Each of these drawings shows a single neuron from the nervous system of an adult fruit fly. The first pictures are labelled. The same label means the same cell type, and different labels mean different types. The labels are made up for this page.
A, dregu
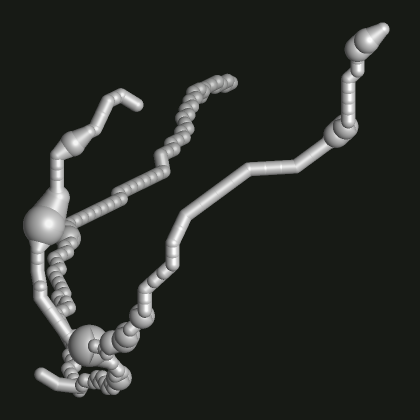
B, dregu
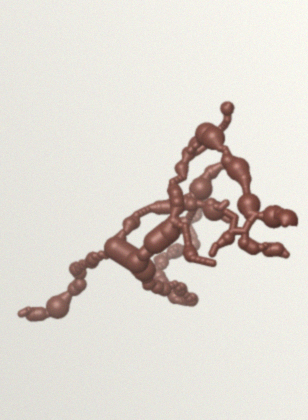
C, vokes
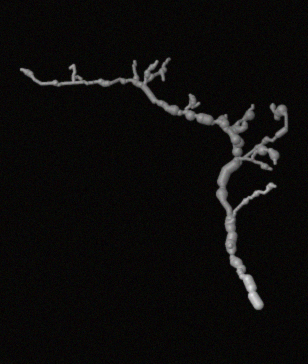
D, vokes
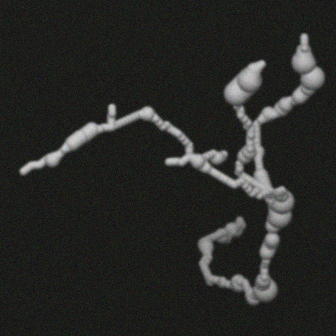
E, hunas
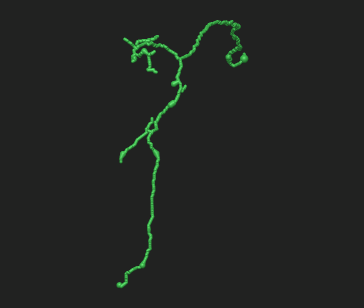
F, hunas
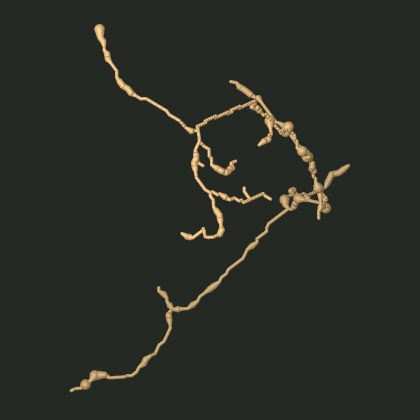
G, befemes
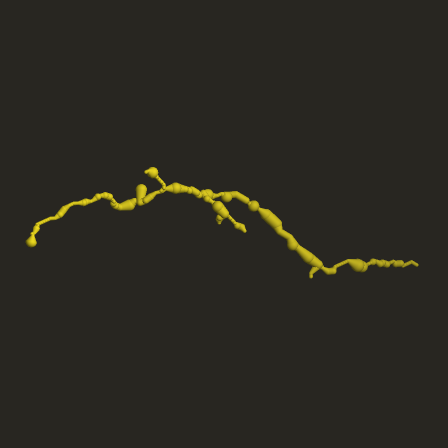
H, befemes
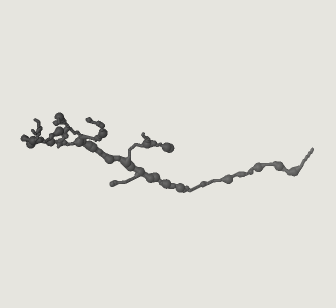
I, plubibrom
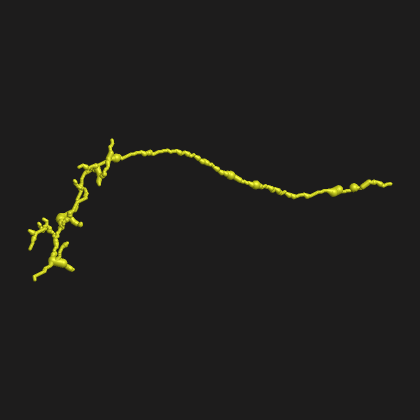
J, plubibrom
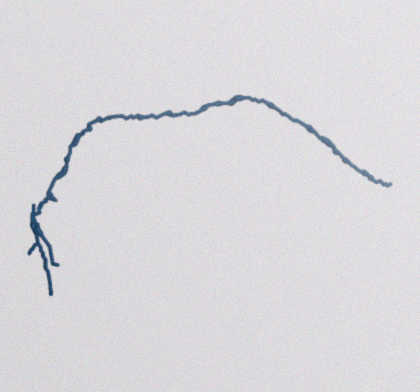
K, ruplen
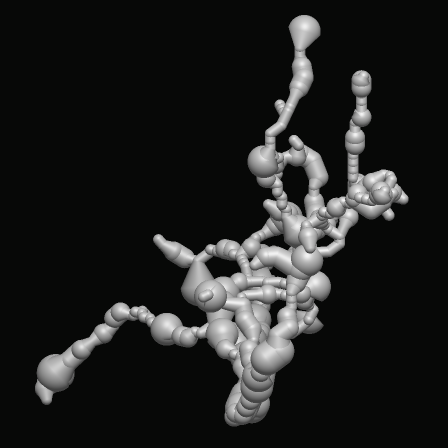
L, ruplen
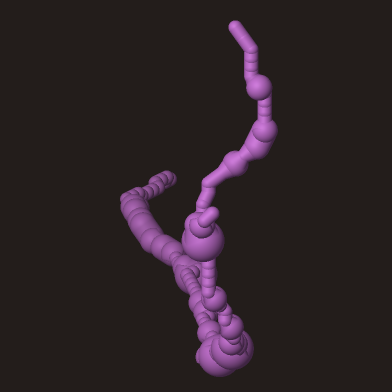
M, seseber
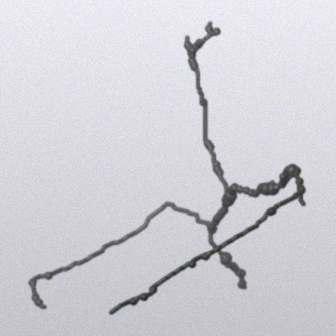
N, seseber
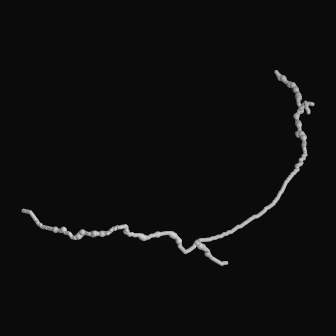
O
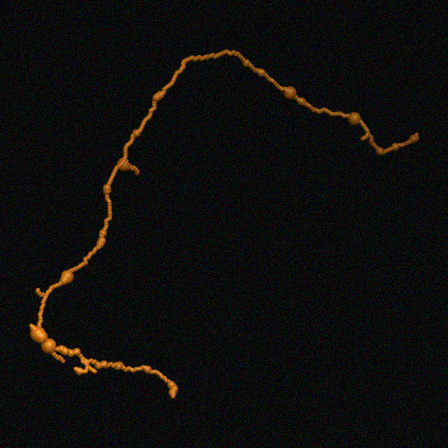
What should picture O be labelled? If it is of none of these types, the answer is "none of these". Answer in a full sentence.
It belongs to none of these.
